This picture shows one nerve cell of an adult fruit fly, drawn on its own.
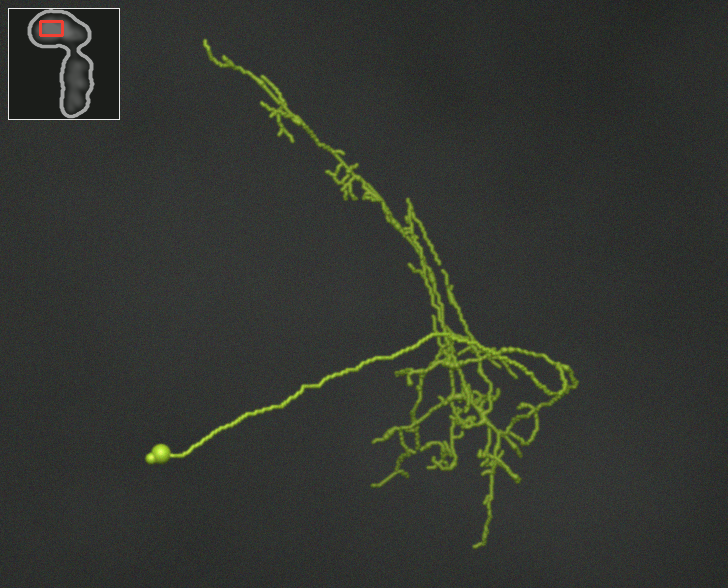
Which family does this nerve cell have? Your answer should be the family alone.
hemilineage DM1_antero_ventral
